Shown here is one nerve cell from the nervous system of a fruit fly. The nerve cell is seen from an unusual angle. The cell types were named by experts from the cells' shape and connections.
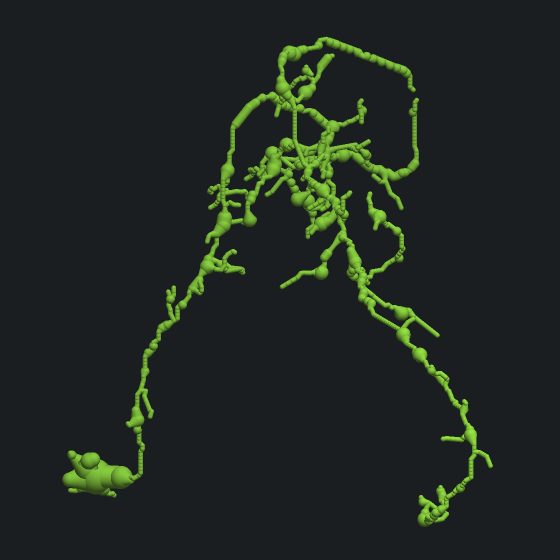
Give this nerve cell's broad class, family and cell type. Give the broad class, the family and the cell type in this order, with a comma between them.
nerve-cord intrinsic neuron, hemilineage 02A, IN02A064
